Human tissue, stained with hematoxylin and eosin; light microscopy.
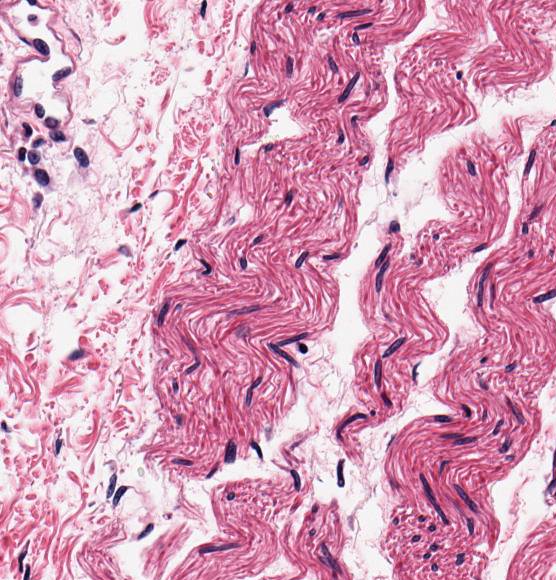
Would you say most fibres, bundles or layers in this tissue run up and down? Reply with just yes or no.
Yes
